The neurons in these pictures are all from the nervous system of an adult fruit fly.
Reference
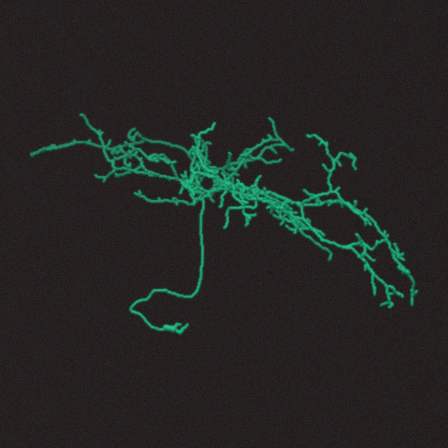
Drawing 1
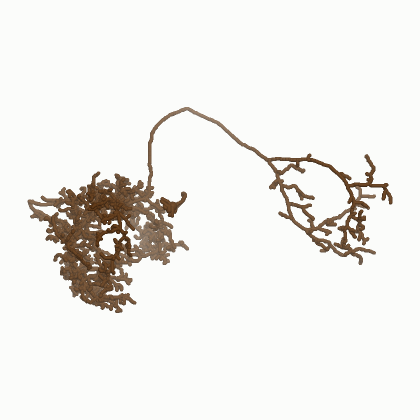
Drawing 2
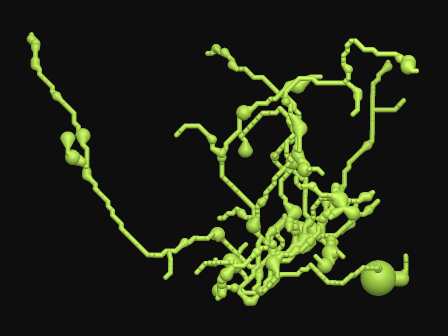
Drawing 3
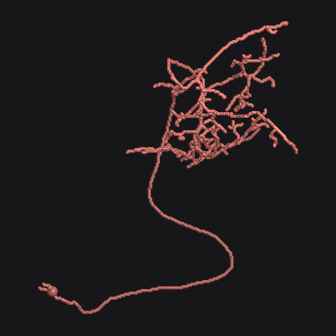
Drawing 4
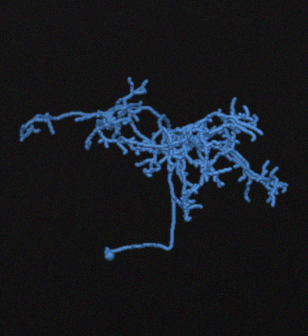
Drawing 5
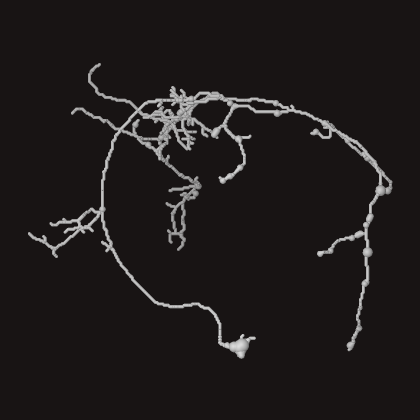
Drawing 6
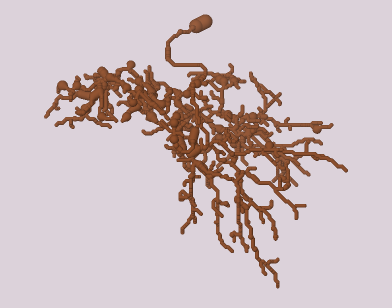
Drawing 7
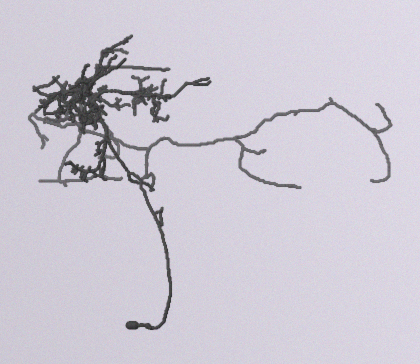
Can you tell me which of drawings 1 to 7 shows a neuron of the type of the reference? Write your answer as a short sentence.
Drawing 4 shows a neuron of the same cell type.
